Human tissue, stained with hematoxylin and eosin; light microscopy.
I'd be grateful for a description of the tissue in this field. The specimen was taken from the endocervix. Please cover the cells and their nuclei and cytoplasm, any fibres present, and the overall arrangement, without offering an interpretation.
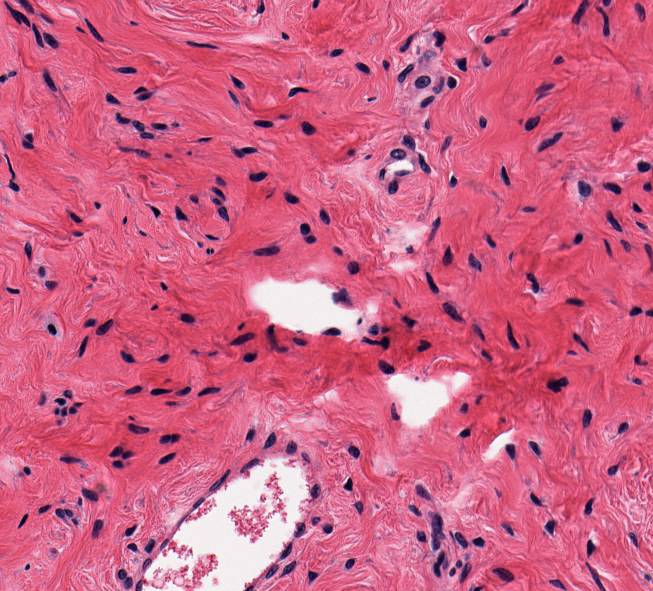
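Collagen bundles wavy, running in many different directions. Nuclei sparsely scattered, wide stretches of collagen between them. Stromal nuclei small, dark, elongated to oval. Stromal cells: no cytoplasm distinct from the surrounding collagen.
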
